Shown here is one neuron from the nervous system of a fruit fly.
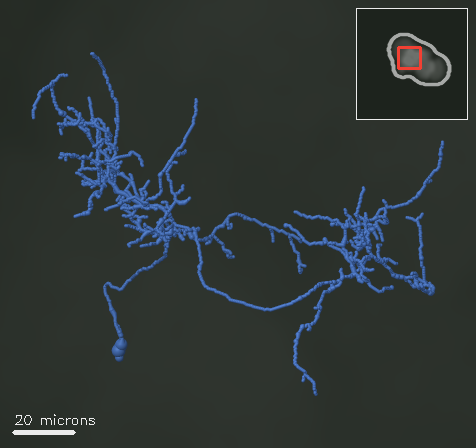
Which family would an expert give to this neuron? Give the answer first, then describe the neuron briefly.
The family is hemilineage DL1_ventral. This is a central-brain intrinsic neuron. Its cell body lies at the lower left of the picture. By the scale bar it is about 140 microns wide in this view. The picture shows dozens of branch ends.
